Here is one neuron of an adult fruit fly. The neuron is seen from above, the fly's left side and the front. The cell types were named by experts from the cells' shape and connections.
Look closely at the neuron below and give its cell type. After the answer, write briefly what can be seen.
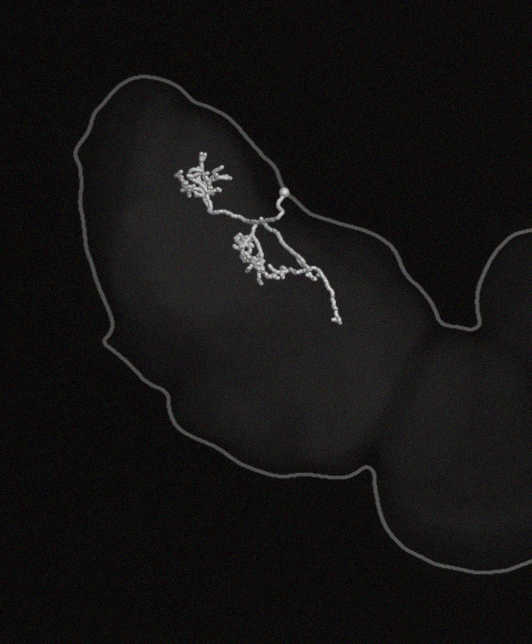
It is of cell type LoVP20. This is a visual projection neuron. In this view it is about as wide as it is tall.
